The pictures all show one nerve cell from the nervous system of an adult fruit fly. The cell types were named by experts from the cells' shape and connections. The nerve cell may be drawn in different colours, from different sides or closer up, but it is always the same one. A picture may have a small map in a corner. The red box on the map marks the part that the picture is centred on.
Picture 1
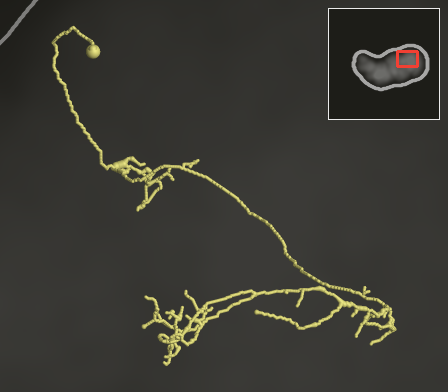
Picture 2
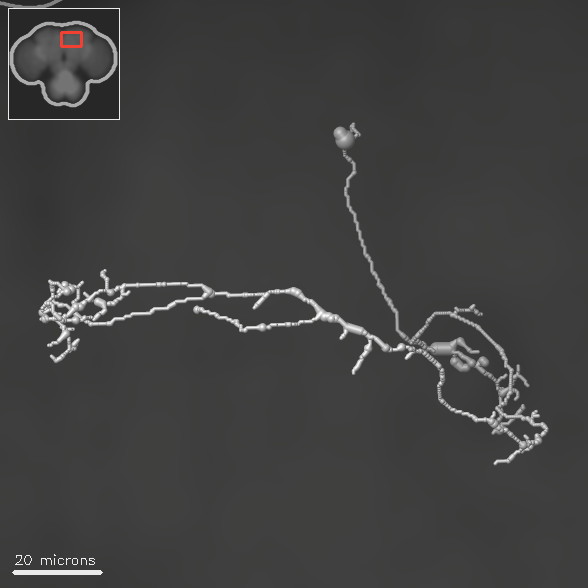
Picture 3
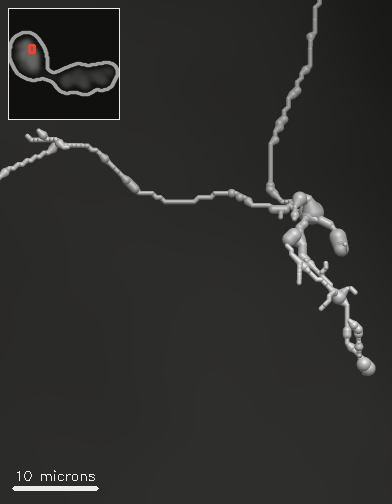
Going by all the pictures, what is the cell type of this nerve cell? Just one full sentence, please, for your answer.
It is as KCg-d that this nerve cell is typed.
